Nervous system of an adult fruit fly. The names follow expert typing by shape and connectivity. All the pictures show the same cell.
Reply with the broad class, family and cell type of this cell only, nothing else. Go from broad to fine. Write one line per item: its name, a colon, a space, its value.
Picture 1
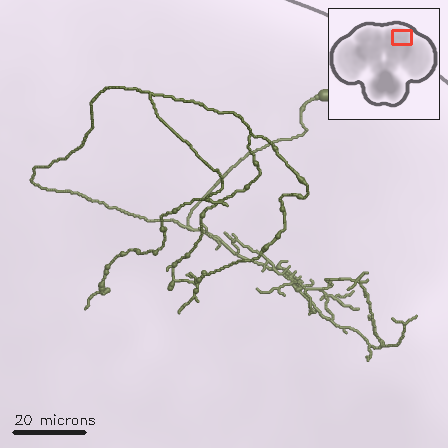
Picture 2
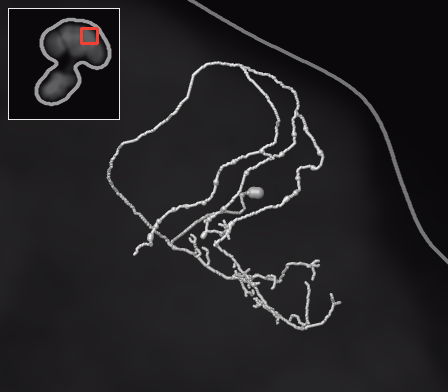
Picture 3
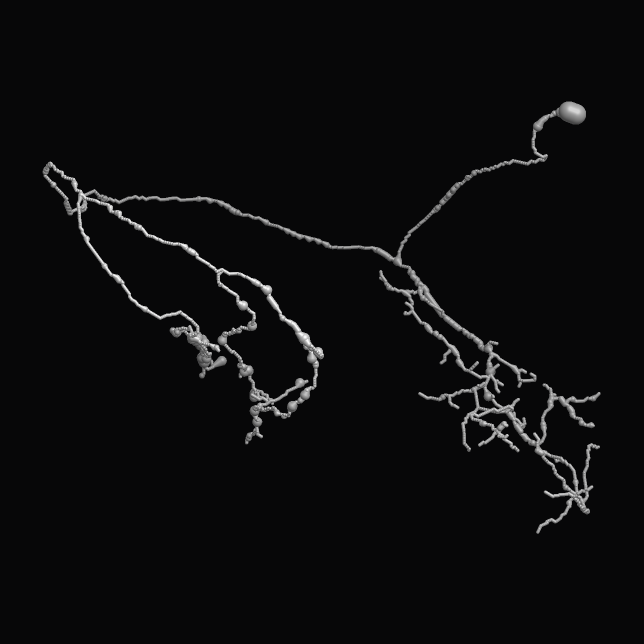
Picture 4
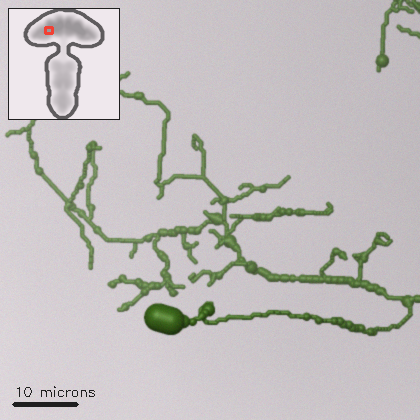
broad class: central-brain intrinsic neuron
family: hemilineage DL1_dorsal
cell type: LHPV5b3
